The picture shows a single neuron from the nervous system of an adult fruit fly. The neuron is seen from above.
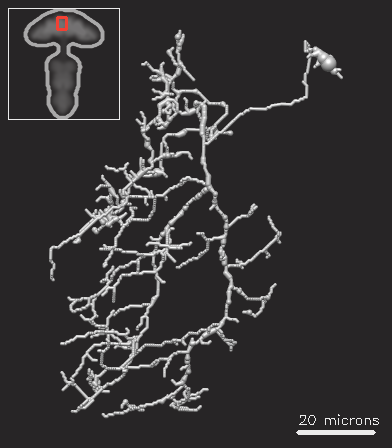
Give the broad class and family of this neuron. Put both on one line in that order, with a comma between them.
central-brain intrinsic neuron, hemilineage SMPad3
